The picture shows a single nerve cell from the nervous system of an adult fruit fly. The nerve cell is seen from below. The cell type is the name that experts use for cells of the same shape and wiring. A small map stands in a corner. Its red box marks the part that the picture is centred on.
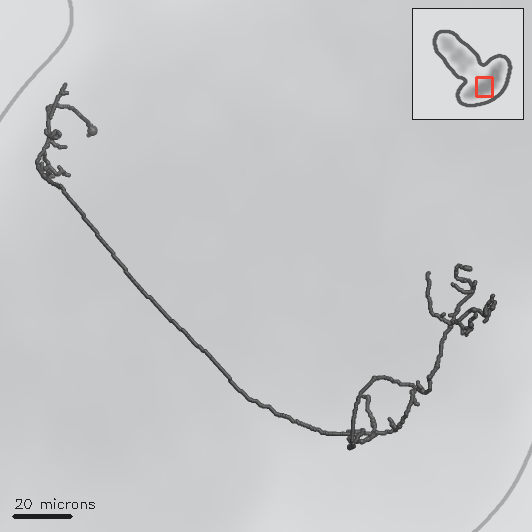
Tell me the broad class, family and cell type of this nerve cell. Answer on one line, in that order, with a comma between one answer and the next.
central-brain intrinsic neuron, class Kenyon Cell, KCa'b'-ap1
